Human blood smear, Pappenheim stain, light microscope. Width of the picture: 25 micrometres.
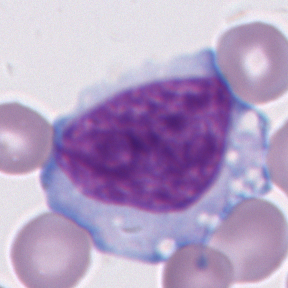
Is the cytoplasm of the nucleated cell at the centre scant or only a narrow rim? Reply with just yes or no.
No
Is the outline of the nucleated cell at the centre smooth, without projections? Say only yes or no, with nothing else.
No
